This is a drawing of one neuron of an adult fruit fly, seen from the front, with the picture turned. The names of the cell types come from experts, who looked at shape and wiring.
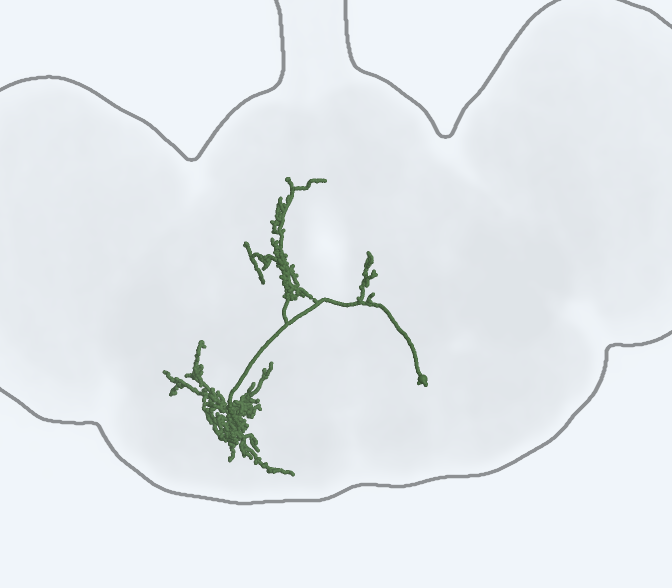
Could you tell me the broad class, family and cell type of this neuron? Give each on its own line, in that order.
central-brain intrinsic neuron
hemilineage CREa1_ventral
mAL_m5b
